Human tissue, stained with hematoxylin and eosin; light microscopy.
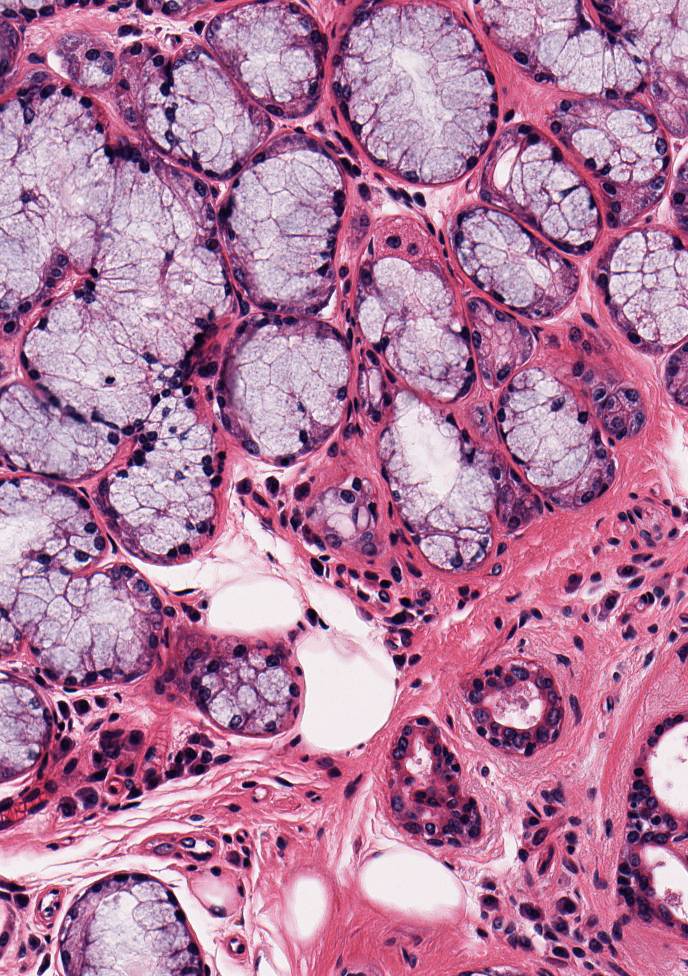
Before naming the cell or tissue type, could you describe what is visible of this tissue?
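Notice the split: pale glandular units upper and left, pink connective tissue lower right. They are rounded to oval acini, packed closely between thin pink septa. Their cytoplasm is pale, bubbly, grey-violet, finely net-like; small dark nuclei sit flattened basally. This is minor salivary gland.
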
